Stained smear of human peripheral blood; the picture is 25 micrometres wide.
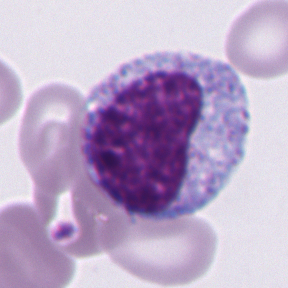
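Myelocyte, the central cell of a stained peripheral blood smear, with a round, smooth outline about 15 micrometres across. Its nucleus, about 13 by 10 micrometres, lies toward the left of the cell and fills about 60% of the cell's area. The cytoplasm forms a broad crescent on the right side, pale lilac-grey in colour, with fine purple granules scattered throughout.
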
